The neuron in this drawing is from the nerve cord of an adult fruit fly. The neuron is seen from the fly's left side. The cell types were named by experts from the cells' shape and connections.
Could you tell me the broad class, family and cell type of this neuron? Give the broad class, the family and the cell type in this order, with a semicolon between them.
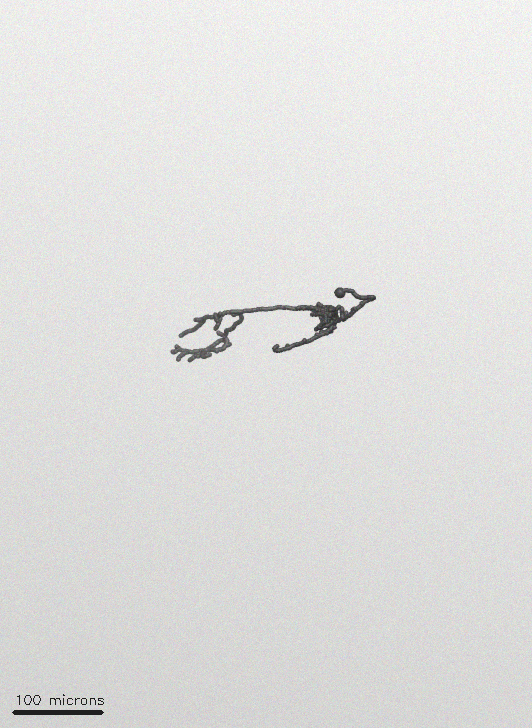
nerve-cord intrinsic neuron; hemilineage 18B; IN18B052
